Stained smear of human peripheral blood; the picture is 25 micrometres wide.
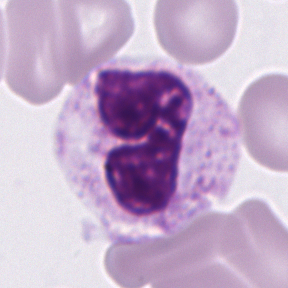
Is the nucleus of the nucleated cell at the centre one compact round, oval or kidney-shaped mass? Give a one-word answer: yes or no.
No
